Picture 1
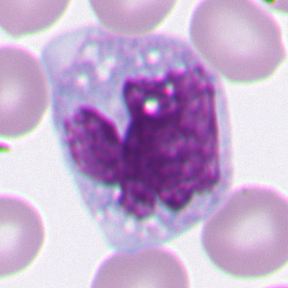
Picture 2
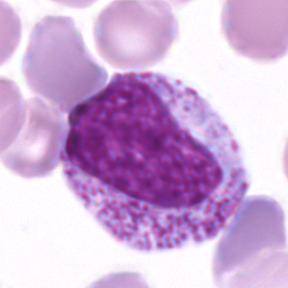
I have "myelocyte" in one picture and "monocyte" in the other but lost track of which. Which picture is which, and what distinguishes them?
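Picture 1 shows the monocyte, and picture 2 the myelocyte. Taking picture 1 first, the outline is irregular, even somewhat angular, rather than round. Its nucleus is folded into broad lobes, and I see no thin threads joining them.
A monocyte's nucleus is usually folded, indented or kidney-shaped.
I can find no nucleoli in it.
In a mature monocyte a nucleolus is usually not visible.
The cytoplasm is pale grey-blue, with only a fine, faint granularity and no coarse granules.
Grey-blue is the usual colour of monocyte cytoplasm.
Red cells touch its edge on several sides. Now picture 2: this cell is roughly oval, and its edge is smooth. Its chromatin is dark purple and mottled rather than smooth.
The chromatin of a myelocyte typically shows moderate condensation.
Red cells press against its upper-left edge. So the outlines already differ: irregular and angular in picture 1, oval and smooth in picture 2.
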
